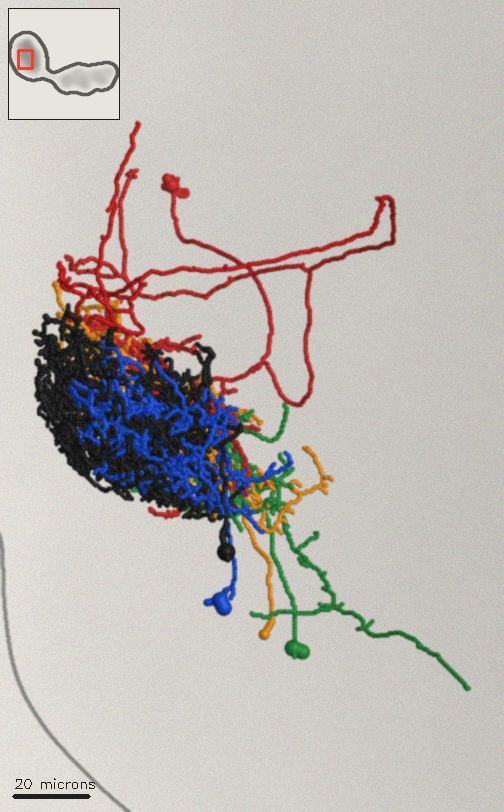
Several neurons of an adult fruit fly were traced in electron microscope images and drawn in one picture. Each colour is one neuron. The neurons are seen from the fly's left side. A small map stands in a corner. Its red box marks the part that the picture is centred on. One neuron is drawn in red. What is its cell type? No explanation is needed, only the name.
AVLP265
